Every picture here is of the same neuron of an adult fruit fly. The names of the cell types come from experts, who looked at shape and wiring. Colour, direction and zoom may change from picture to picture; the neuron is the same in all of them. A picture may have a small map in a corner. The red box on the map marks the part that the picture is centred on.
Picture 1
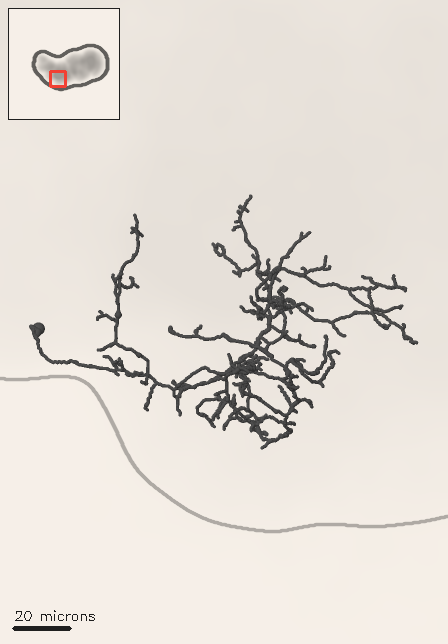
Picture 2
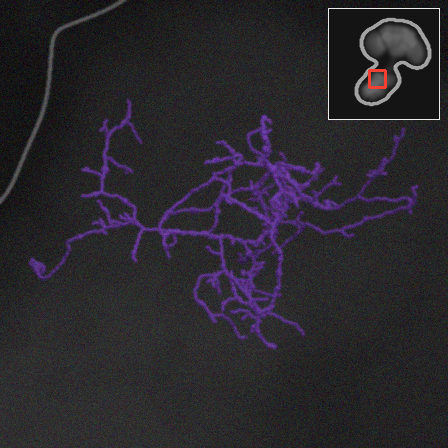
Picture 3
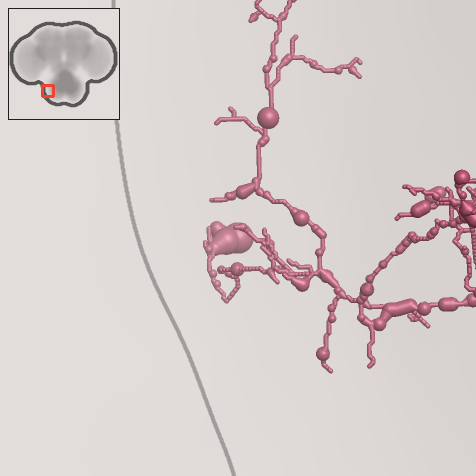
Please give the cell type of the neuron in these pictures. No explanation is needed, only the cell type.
IN20A.22A017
